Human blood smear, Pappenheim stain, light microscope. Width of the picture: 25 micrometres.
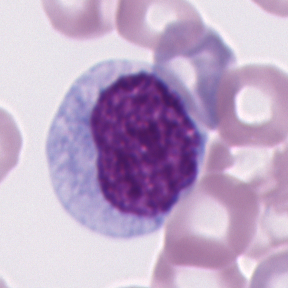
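Monocyte with its nucleus set off-centre, toward the right side of the cell. The nuclear outline is slightly irregular and lumpy rather than smoothly curved; the nucleus measures about 13 by 10 micrometres. Pale greyish-blue cytoplasm forms a broad rim on the left and only a thin rim on the right.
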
